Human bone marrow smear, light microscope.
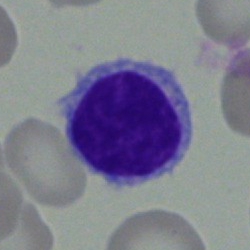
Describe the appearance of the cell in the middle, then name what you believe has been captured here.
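First, the outline: it is roughly round. Next, the nucleus: its chromatin is dense and dark purple throughout. Then the cytoplasm, which forms only a thin rim around the nucleus. Last, the cell edge, which shows small irregular fuzzy projections. The cell is a lymphocyte.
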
